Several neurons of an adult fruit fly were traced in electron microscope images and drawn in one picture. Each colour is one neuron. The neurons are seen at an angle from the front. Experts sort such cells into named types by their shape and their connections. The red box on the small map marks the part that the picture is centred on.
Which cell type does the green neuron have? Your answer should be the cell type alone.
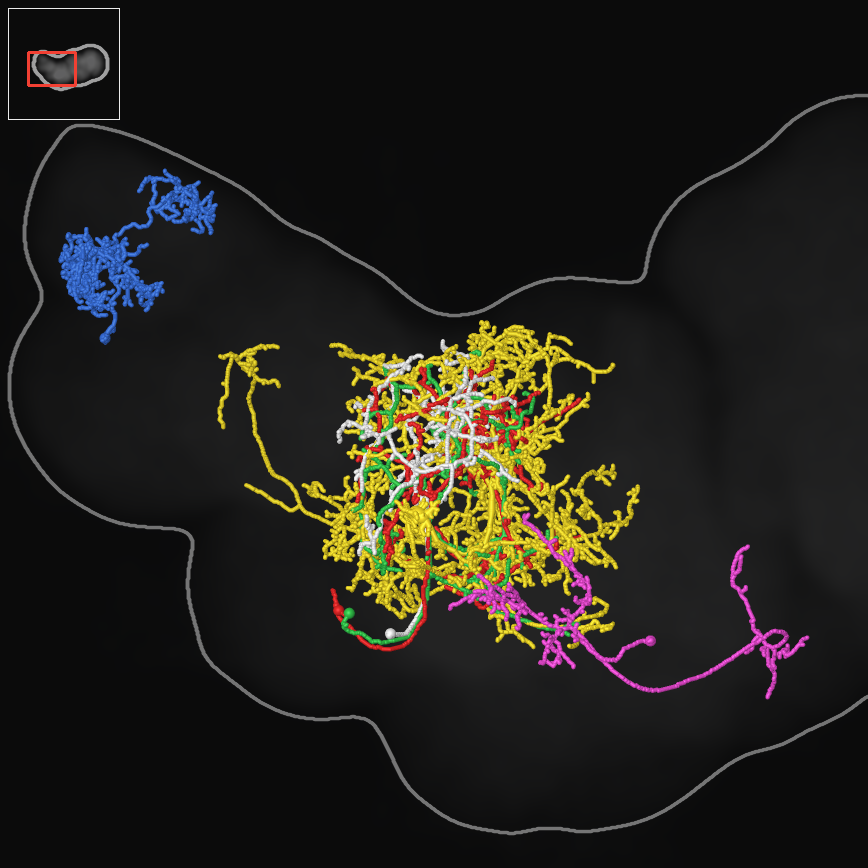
IN03B065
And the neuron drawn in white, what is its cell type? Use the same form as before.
IN03B078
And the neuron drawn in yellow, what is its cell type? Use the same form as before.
IN11A001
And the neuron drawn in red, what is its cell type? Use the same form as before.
IN03B057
